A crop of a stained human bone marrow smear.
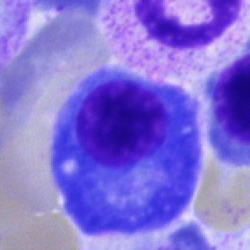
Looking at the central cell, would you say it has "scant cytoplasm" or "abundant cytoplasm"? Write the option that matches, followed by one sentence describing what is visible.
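Abundant cytoplasm. The cytoplasm is plentiful, with its broadest part below the nucleus.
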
